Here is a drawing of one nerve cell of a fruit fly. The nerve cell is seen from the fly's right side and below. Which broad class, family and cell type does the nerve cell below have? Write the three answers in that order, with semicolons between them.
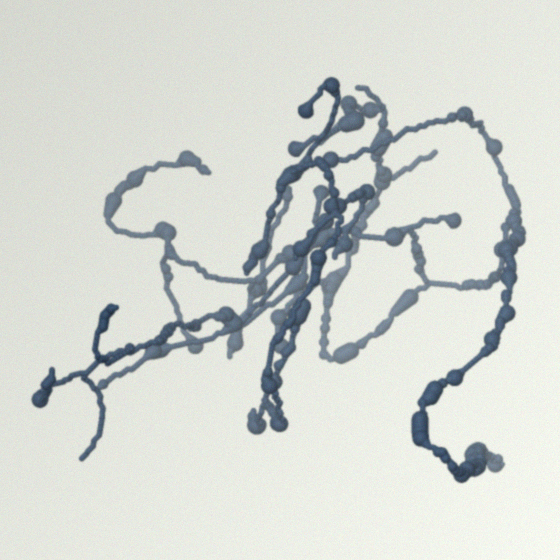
sensory neuron entering the brain; ENS; ENS1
